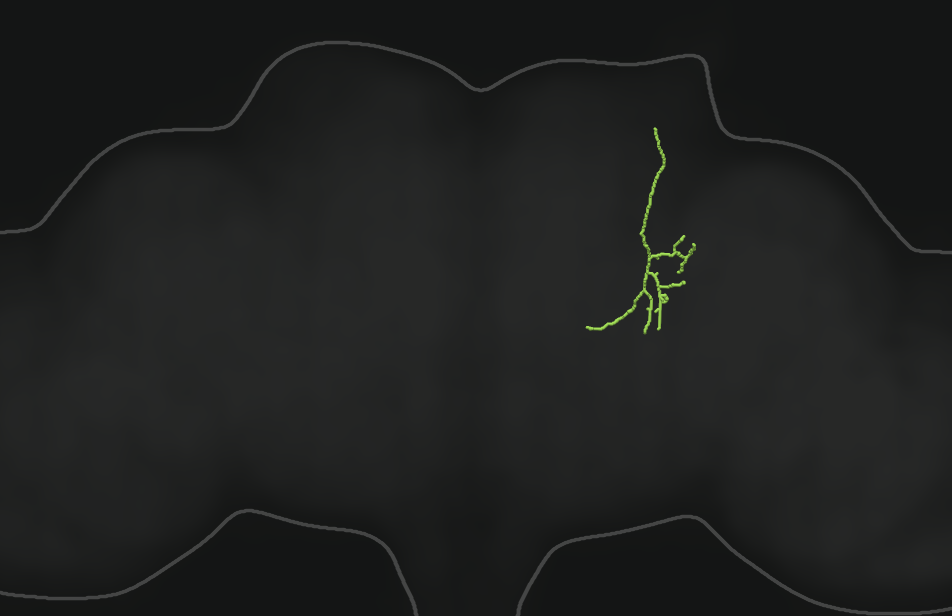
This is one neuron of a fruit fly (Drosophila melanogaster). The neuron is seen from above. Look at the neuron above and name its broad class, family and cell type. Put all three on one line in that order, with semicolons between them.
sensory neuron entering the brain; class mechanosensory; JO-mz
